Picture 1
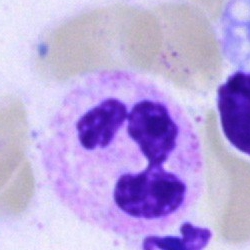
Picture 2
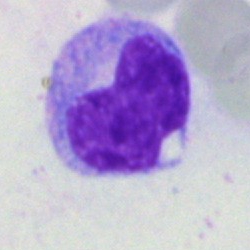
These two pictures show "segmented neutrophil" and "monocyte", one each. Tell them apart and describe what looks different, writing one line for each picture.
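Picture 1 is a segmented neutrophil. The cytoplasm is abundant and pale pink.
Picture 2 is a monocyte. The nucleus fills most of the cell and sits toward its right side.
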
